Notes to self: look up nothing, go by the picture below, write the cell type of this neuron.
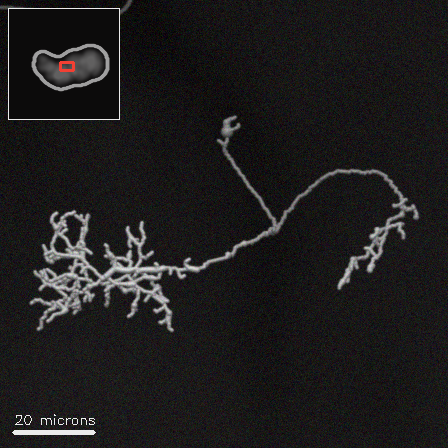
LC21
